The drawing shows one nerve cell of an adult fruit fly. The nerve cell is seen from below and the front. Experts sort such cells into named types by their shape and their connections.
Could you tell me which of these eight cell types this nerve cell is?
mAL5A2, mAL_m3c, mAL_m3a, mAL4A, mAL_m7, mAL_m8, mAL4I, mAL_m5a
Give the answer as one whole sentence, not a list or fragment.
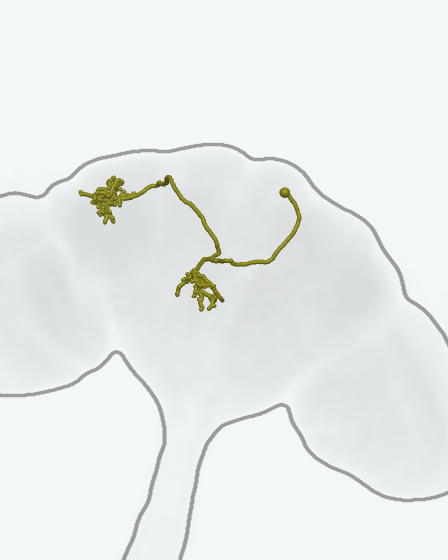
As its cell type, this nerve cell has mAL4A.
